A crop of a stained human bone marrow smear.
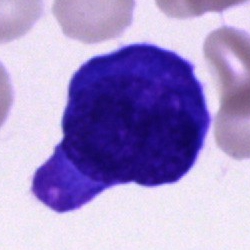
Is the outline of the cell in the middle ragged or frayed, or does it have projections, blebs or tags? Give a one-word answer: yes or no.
Yes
